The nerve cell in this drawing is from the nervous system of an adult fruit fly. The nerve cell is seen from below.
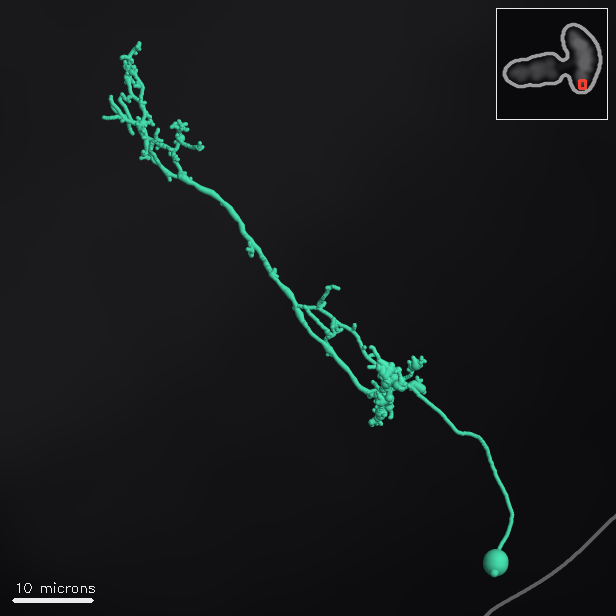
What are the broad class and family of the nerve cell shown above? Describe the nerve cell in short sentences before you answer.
It is in the brain and does not reach the nerve cord. The cell body is at the lower right of the picture. From top to bottom in the picture it spans about 70 microns. Its broad class is optic-lobe intrinsic neuron. The family is Mi.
